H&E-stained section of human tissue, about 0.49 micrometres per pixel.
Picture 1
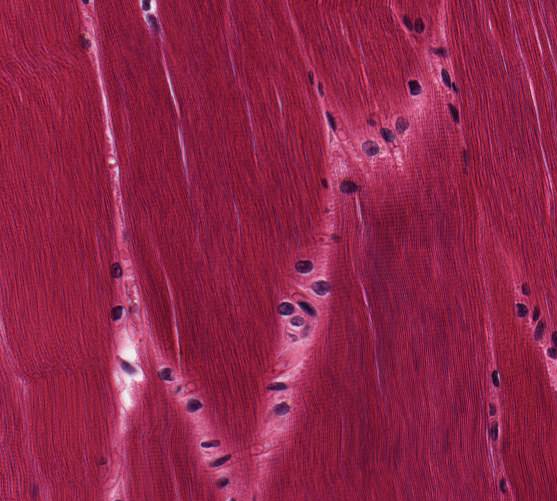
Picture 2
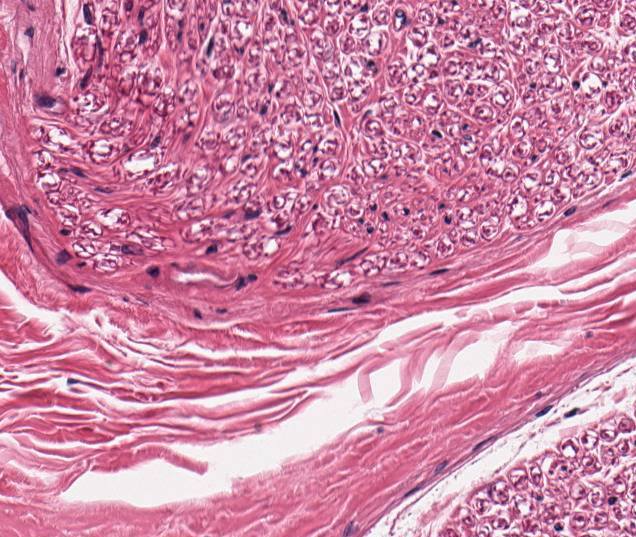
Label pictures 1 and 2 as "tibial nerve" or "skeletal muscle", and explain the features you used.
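Which is which first: picture 1 is skeletal muscle, picture 2 tibial nerve. In picture 1, long, broad, deep pink fibres fill the field, running roughly from top to bottom. I notice their small, dark purple, oval to flattened nuclei sit at the fibre edges along the narrow clefts, not in the centres. Picture 2 instead has a large rounded bundle of nerve fibres, cut in cross-section, filling the upper part, and a second, separate bundle in the lower right corner. Between the two bundles runs dense pink collagen in wavy strands.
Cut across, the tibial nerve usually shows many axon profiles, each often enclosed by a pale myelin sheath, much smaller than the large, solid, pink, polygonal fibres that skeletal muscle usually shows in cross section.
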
